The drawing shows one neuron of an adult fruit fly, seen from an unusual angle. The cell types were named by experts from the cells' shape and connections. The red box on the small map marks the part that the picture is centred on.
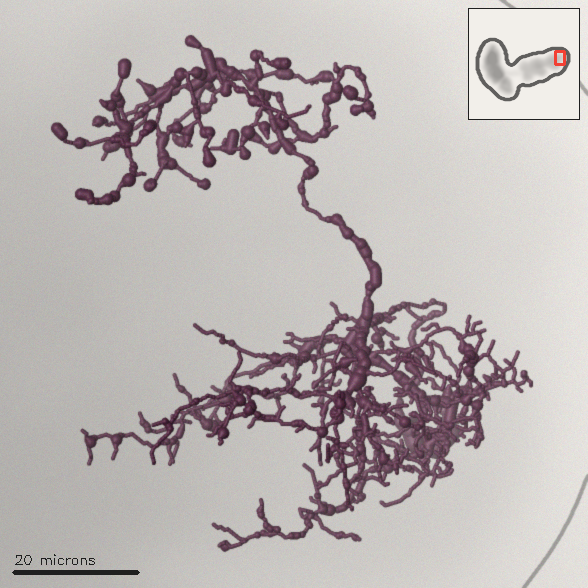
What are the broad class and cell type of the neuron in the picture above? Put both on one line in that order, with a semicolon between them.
nerve-cord intrinsic neuron; INXXX282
